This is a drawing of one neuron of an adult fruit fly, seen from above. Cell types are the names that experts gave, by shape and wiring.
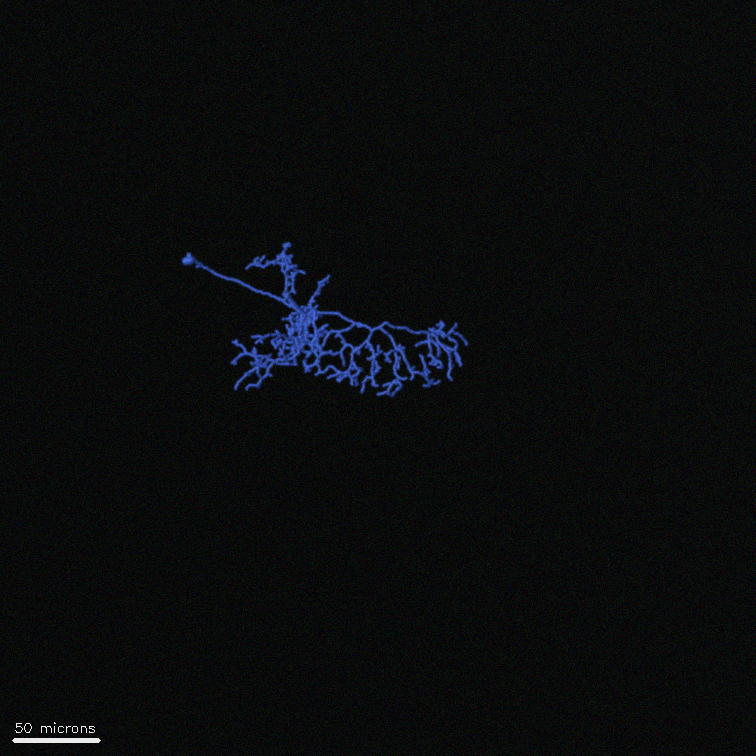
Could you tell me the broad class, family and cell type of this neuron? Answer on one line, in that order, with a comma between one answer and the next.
central-brain intrinsic neuron, hemilineage AOTUv4_ventral, FB5AA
